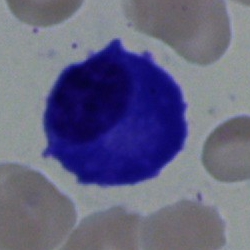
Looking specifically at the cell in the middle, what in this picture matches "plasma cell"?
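In this plasma cell, the cytoplasm is deep blue and forms a broad crescent on the lower right side of the nucleus.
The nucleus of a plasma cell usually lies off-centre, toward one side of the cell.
A crescent of cytoplasm on one side of the nucleus is in keeping with that usual position. No distinct granules can be seen in the cytoplasm. The outline is roughly round but uneven, with small bumps along its edge, and small pointed projections stand out from the upper edge.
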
